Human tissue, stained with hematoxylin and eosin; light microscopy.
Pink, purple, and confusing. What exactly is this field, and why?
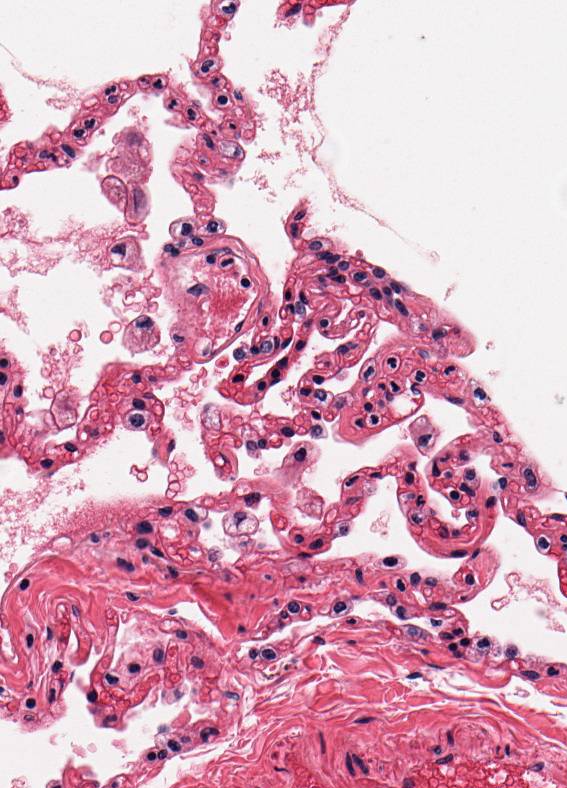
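Alveolus forms the upper and middle field, as a network of thin, branching walls enclosing large empty spaces.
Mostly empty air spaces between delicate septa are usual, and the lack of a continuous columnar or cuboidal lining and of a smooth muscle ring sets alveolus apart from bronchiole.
The walls are lined mostly by flattened cells with small dark nuclei.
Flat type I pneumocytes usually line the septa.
Large rounded cells with abundant pale cytoplasm lie free in the spaces at the upper left, and loose red blood cells lie free in those at the left.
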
